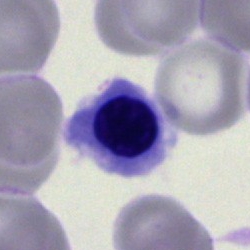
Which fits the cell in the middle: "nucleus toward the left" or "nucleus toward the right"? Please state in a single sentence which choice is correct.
The nucleus is shifted toward the right of this cell.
